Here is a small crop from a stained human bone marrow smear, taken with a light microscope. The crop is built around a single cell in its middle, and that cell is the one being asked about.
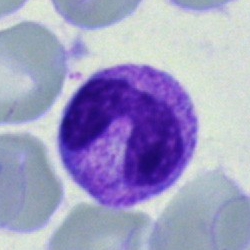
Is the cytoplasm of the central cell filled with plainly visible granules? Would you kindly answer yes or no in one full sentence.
Yes, there are many visible granules in its cytoplasm.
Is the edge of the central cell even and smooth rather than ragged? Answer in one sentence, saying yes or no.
Yes, the edge of the cell is even, with no ragged parts or projections.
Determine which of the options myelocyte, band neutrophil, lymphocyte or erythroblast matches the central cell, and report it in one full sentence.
Classification of the middle cell gives a band neutrophil.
